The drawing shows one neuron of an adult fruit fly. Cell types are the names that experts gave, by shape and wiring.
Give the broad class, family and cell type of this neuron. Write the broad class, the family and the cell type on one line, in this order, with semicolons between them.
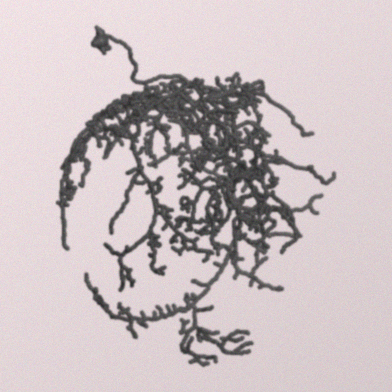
nerve-cord intrinsic neuron; hemilineage 19A; IN19A033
